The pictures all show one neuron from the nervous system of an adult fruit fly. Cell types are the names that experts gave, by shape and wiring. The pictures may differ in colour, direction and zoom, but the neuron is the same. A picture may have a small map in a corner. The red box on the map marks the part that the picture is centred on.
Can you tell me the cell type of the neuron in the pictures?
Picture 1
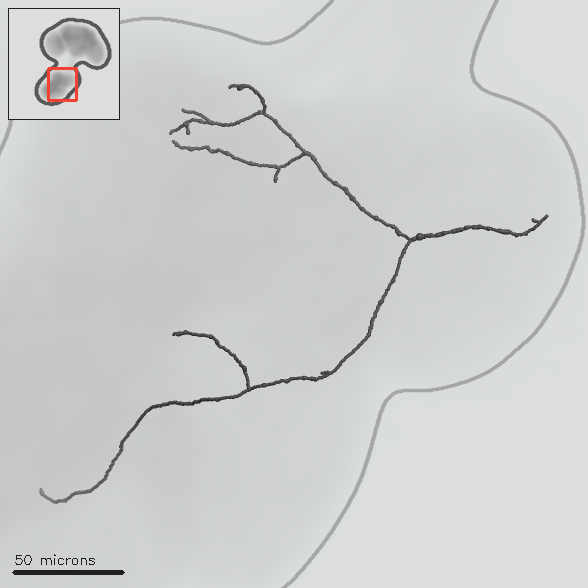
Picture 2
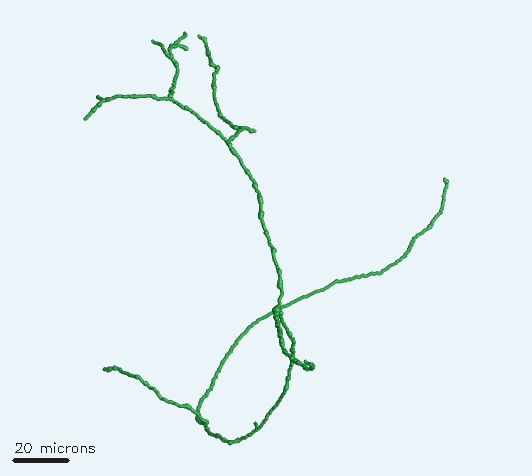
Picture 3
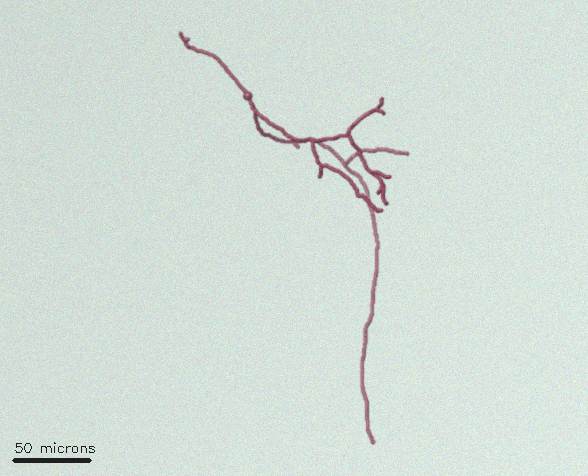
SNxx26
